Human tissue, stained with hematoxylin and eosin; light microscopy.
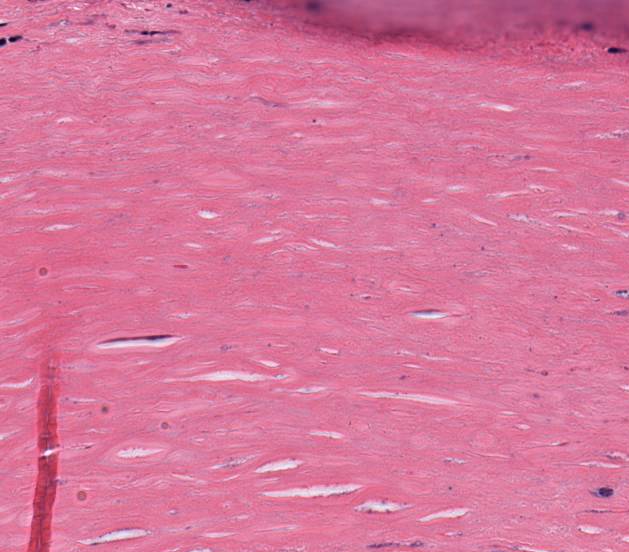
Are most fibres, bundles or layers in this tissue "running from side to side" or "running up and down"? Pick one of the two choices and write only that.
Running from side to side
